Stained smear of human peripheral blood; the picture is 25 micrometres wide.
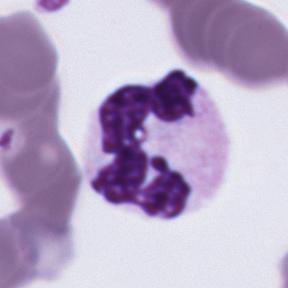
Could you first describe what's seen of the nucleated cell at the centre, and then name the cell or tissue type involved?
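See how the nucleus makes a curved chain of several lumpy lobes, sitting toward the left of the cell and taking up about 50% of its area. Chromatin's dark purple and coarsely clumped. The cytoplasm is pale pink, with only fine, faint granules in it. The whole cell comes to about 13 micrometres across. So that's a segmented neutrophil.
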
